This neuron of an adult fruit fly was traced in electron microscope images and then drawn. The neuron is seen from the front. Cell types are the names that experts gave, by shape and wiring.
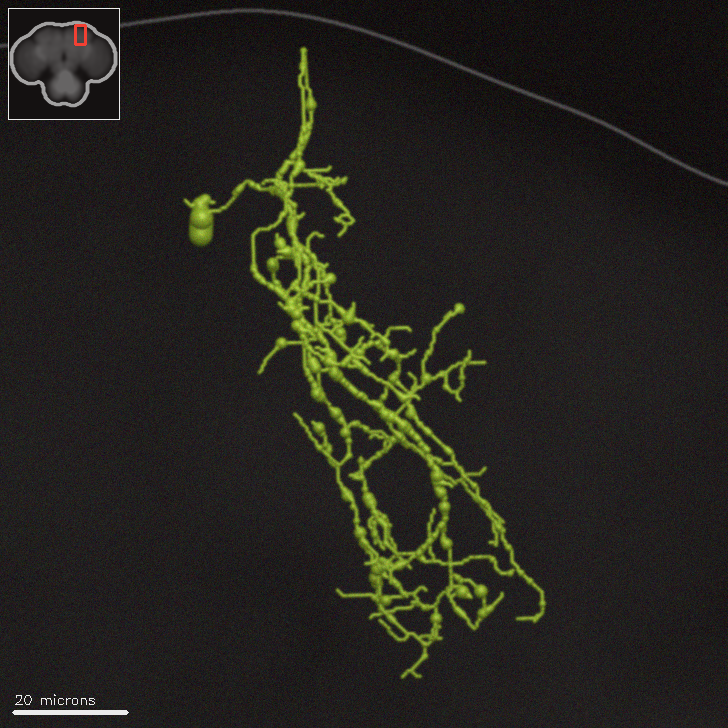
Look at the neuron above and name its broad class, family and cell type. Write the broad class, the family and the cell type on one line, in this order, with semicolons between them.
central-brain intrinsic neuron; hemilineage SLPpm1; SLP286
